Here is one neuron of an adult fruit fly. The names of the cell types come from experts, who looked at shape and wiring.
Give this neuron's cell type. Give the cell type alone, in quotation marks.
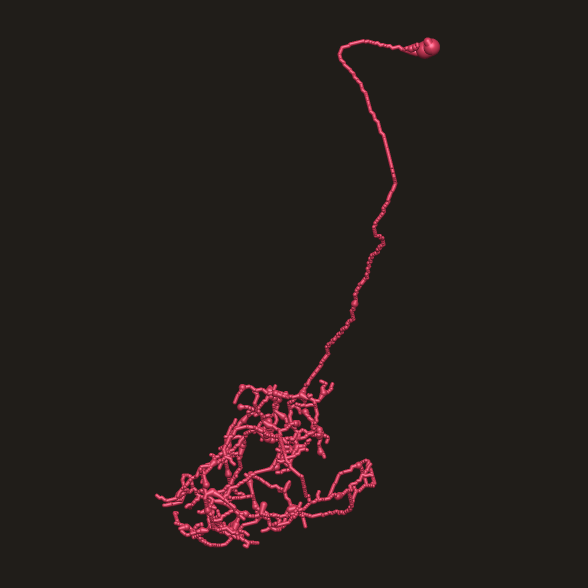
"CB1417"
